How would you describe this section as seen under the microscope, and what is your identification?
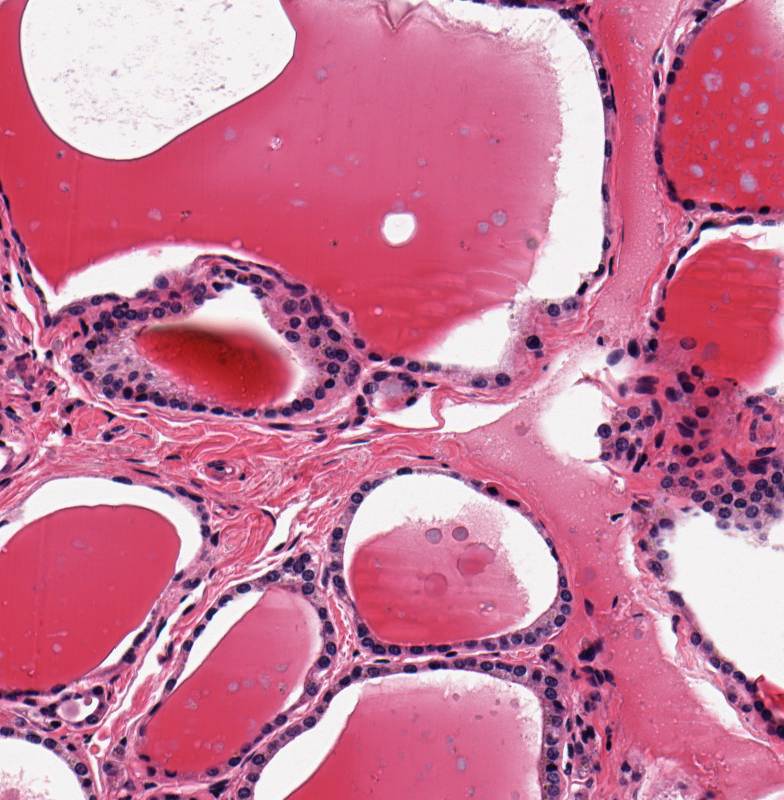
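Follicles are lined by a single layer of flattened to low cuboidal epithelial cells with small, round, dark nuclei. Homogeneous deep pink colloid fills lumens; in the upper right follicle it contains many small round pale vacuoles. Thin pink fibrous strands separate follicles. This is thyroid.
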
